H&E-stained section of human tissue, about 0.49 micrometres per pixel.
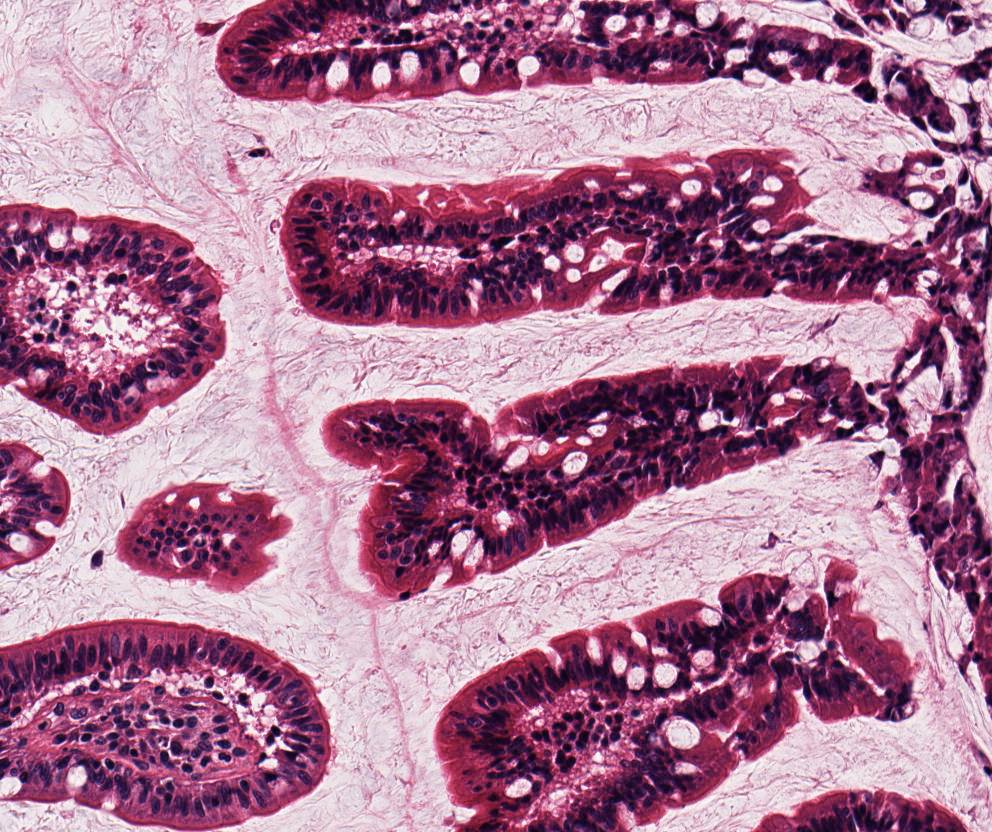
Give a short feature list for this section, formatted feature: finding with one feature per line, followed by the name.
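Lining: single layer of tall columnar cells on each projection
Goblet cells: scattered through the epithelium as clear, rounded vacuoles
Nuclei: elongated, dark, crowded toward the cell base
Cytoplasm: deep pink in the lining cells
Name: terminal ileum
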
